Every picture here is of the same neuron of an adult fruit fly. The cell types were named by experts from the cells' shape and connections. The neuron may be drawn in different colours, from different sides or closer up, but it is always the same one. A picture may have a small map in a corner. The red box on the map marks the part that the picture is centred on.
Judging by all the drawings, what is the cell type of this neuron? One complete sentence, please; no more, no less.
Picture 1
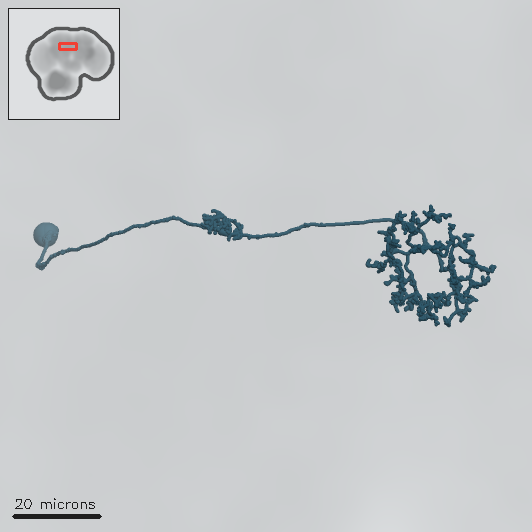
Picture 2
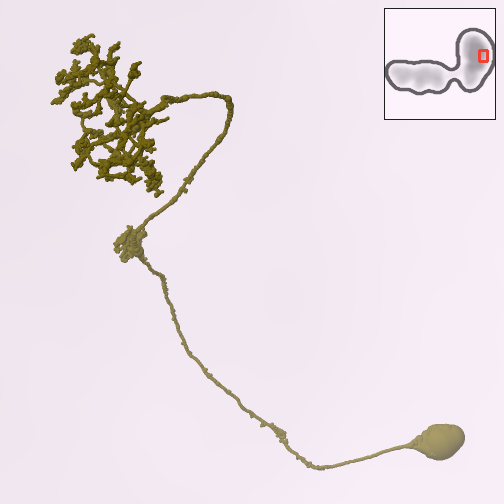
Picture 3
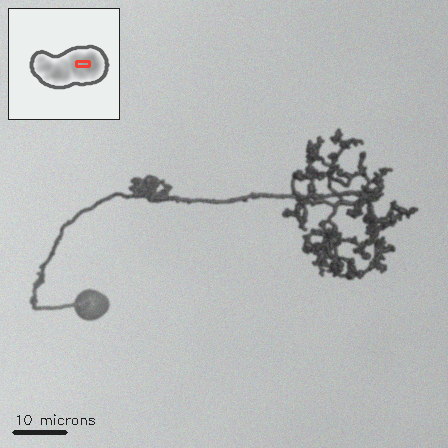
What this neuron is, by cell type, is ER3p_a.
